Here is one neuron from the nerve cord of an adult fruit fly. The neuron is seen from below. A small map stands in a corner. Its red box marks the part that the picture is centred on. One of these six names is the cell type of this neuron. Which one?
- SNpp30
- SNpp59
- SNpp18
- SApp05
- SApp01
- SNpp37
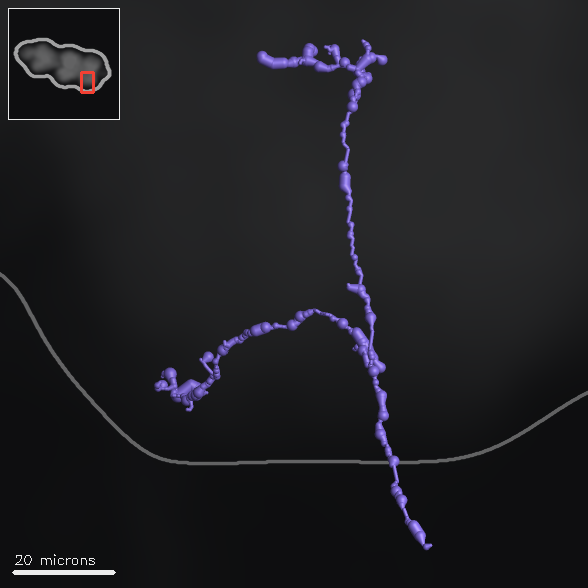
SNpp59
